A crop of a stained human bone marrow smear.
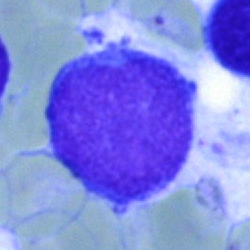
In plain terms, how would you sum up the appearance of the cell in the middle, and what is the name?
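See the outline: roughly round with a few small bumps, and small blunt blebs jutting from the top and bottom edges. Chromatin is finely stippled and evenly spread, without coarse clumps. Cytoplasm is very scant, at most a thin deep-blue rim. This is a blast.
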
